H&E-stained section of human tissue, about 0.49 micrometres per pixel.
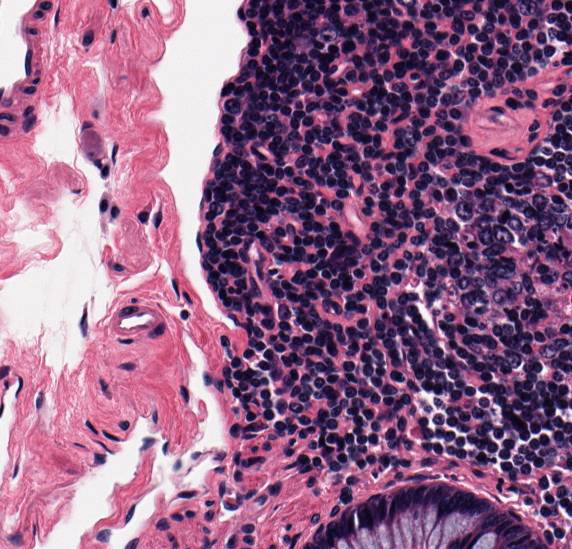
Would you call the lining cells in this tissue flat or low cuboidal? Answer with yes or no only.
No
